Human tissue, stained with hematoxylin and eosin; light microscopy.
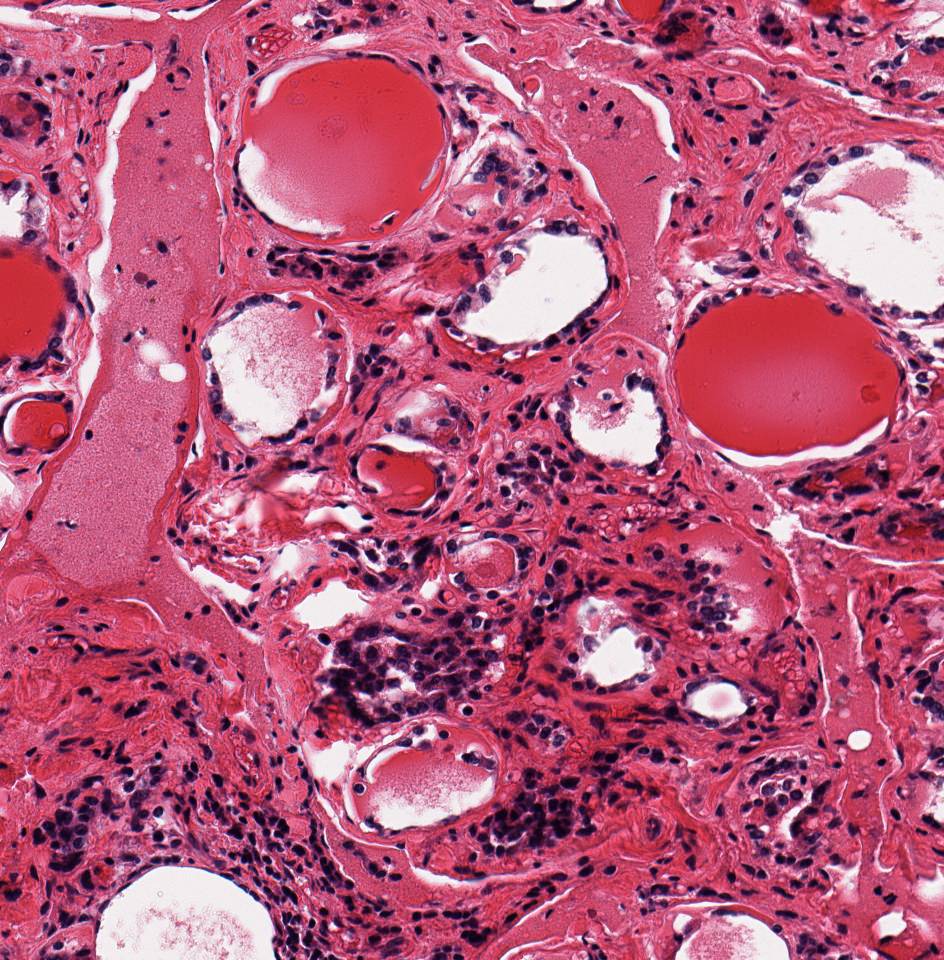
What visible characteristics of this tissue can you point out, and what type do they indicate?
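Spaces: rounded, widely varying in size, scattered throughout, separated by stroma. Contents: several, including large ones at upper centre and right, are filled with dense, homogeneous, deep red material. Lining: a single layer of flattened to low cuboidal cells with dark nuclei. Elsewhere: small, dark, round nuclei crowded in clusters at the centre and lower centre. Name: thyroid.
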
